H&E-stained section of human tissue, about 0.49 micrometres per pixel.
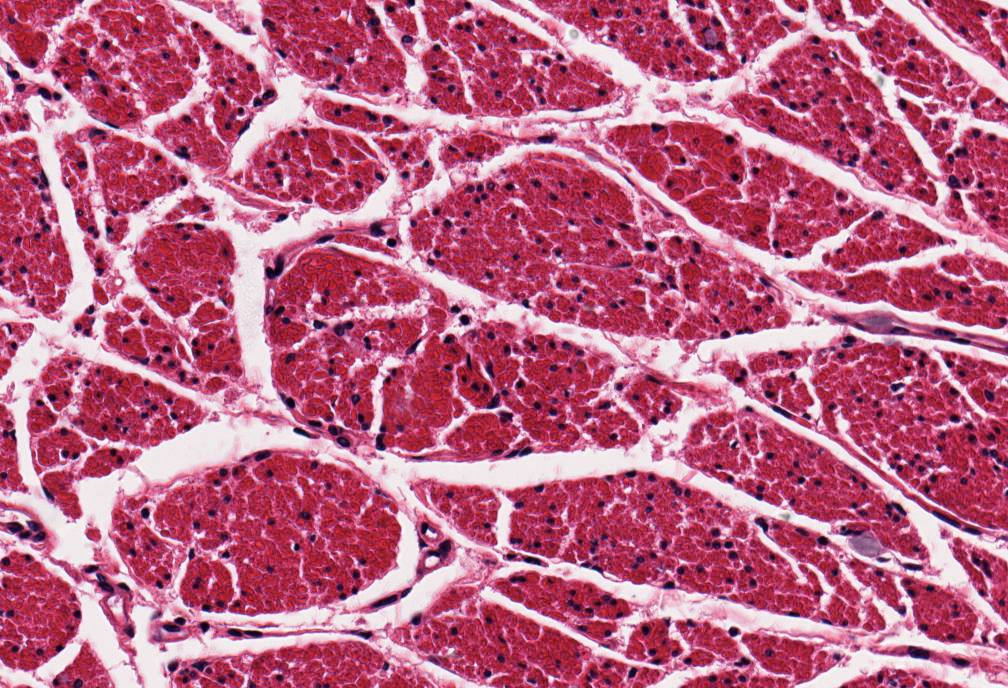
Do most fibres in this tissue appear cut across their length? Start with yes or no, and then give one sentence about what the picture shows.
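Yes. The fibres are cut in cross section, so each bundle appears as closely packed small polygonal profiles.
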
